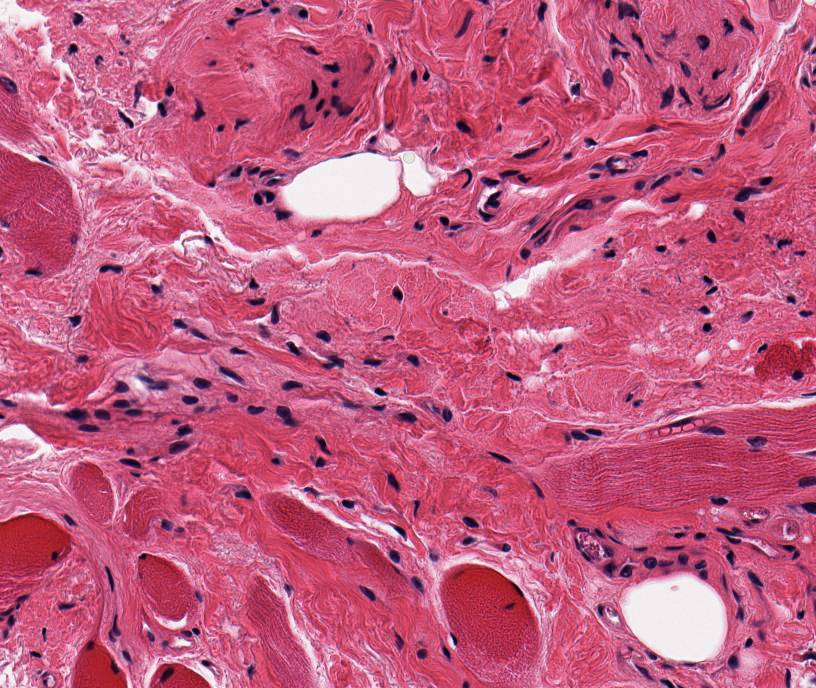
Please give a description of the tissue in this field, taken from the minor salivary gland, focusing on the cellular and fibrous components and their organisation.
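Look first at the background: most of this field is dense pink collagenous connective tissue, dotted with small dark nuclei. Those stromal nuclei are mostly dark, elongated and spindle-shaped. Notice two rounded, empty clear spaces, one upper centre, one lower right. There is no epithelium anywhere.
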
